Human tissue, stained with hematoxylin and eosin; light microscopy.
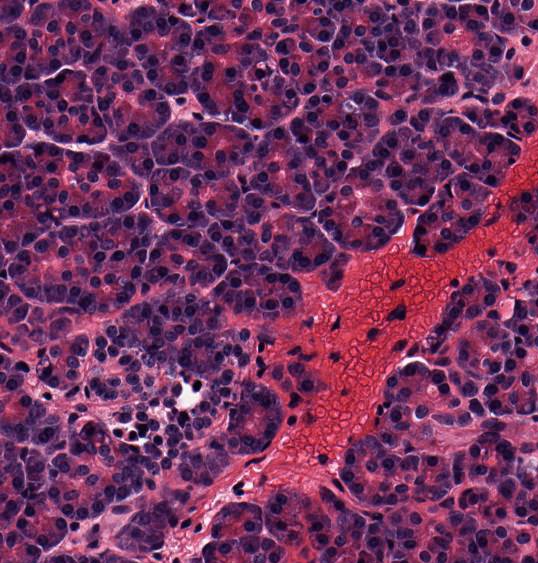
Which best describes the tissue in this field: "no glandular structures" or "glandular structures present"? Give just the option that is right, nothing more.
Glandular structures present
